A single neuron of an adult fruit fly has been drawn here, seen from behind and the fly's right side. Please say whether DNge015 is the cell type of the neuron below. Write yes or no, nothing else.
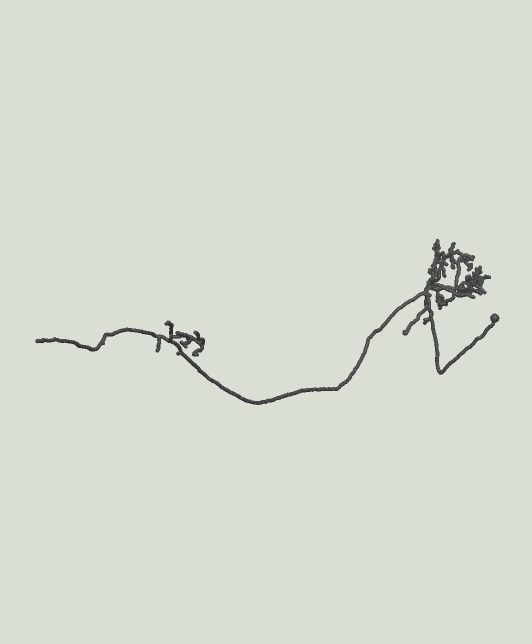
yes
